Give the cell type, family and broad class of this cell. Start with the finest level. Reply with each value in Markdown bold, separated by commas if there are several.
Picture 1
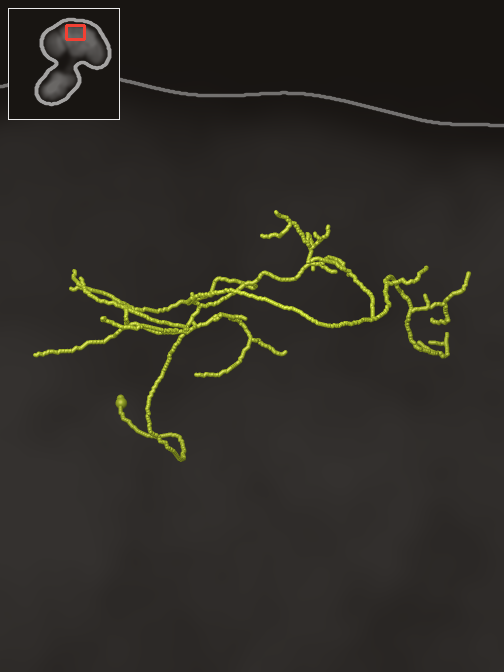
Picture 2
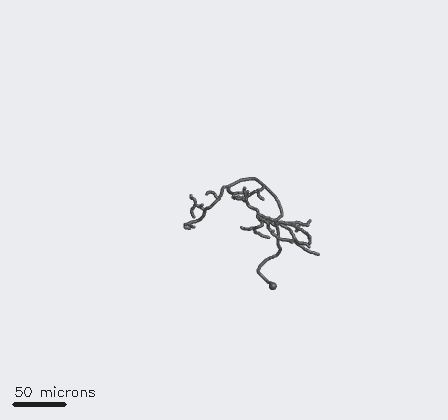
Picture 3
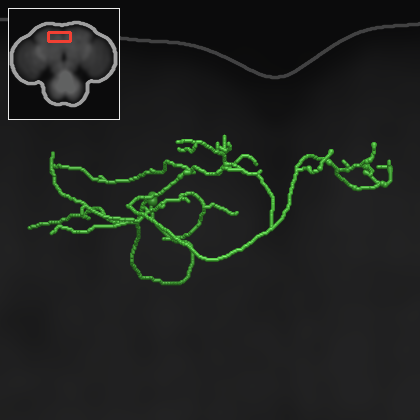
**SMP521**, **hemilineage DM3_dorso_medial**, **central-brain intrinsic neuron**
